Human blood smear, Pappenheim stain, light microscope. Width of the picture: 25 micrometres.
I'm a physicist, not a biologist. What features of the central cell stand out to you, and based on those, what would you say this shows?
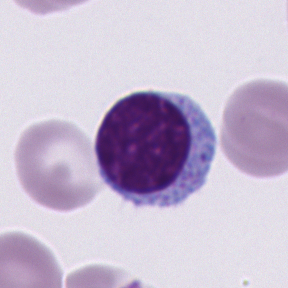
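Roughly round outline, and the nucleus has no notch or indentation. I can't make out any distinct nucleoli. The cytoplasm makes a crescent, widest on the right. That's a typical lymphocyte.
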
